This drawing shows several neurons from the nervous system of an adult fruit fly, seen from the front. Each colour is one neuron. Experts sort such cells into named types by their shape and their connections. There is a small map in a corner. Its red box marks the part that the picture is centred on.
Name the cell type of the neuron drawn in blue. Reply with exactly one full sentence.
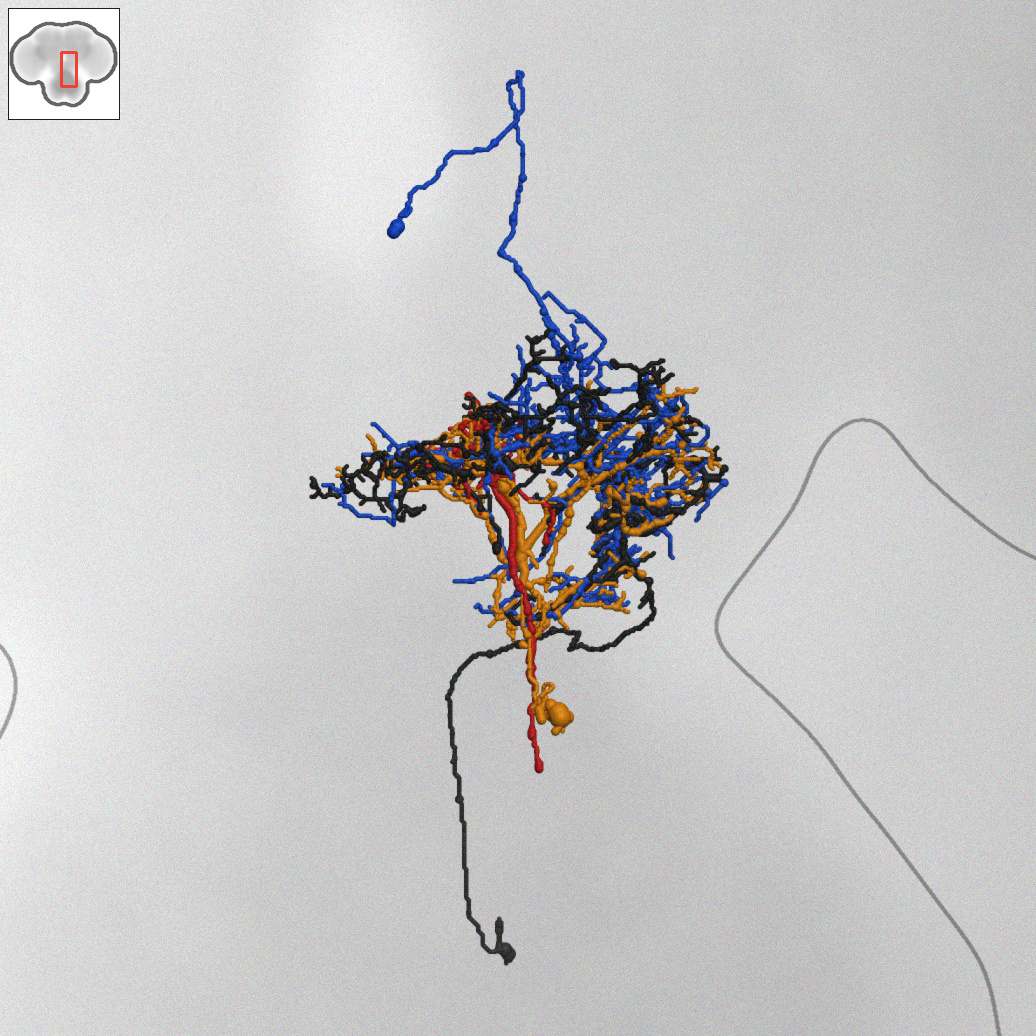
This neuron is of the type GNG459.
